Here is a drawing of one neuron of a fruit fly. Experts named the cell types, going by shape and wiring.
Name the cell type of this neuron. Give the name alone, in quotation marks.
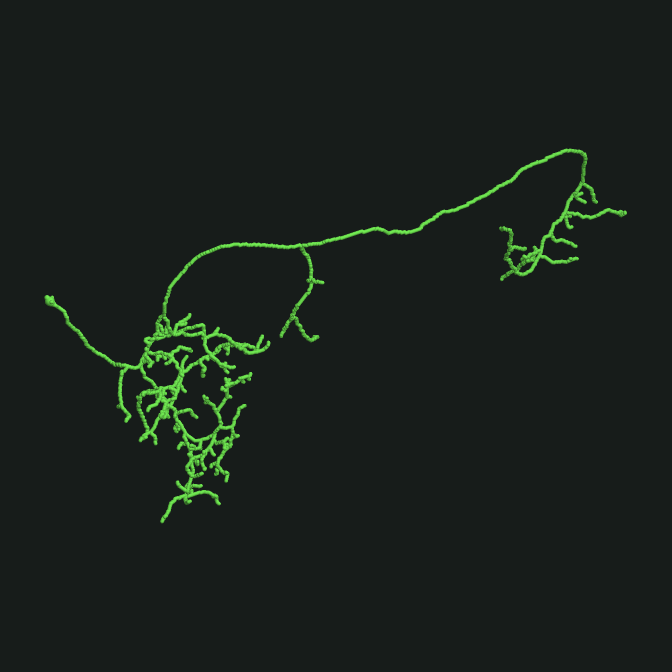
"PLP150"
